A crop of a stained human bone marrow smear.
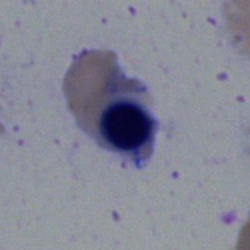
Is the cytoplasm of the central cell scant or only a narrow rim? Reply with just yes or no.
No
